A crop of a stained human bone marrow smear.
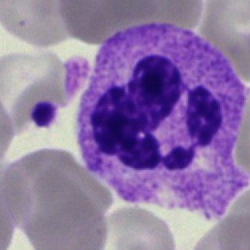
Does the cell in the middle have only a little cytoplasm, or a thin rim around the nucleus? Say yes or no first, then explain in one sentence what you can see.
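No. The cytoplasm is abundant and pale lilac.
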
